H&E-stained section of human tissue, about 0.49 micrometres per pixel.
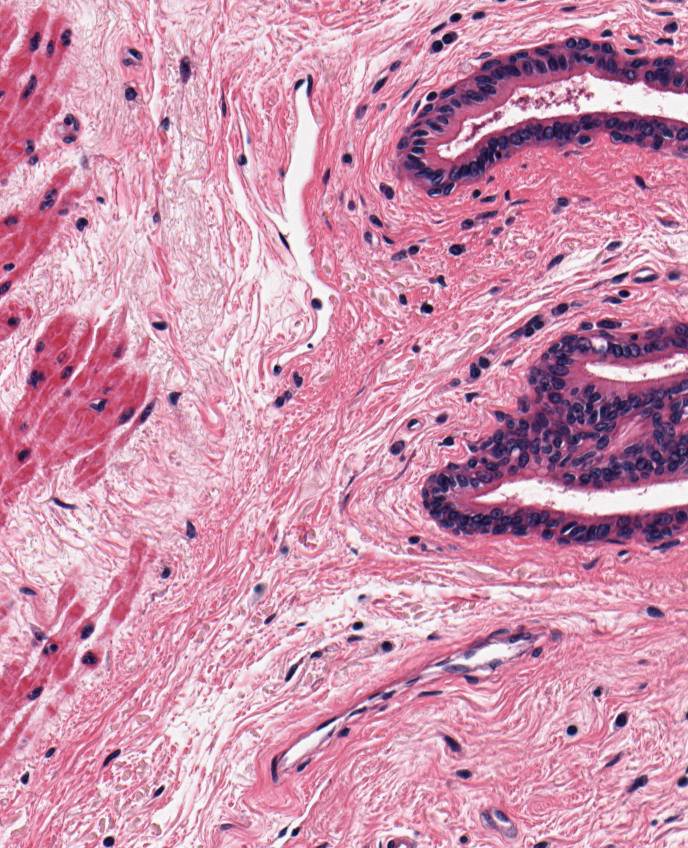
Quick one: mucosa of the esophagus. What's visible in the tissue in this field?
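Start on the right half, where epithelium-lined ducts lie; their lining is two or more layers of crowded cells with dark oval nuclei. The upper duct's lumen holds fine granular pink material. Now move to the left edge, where deeply eosinophilic muscle bundles lie.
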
